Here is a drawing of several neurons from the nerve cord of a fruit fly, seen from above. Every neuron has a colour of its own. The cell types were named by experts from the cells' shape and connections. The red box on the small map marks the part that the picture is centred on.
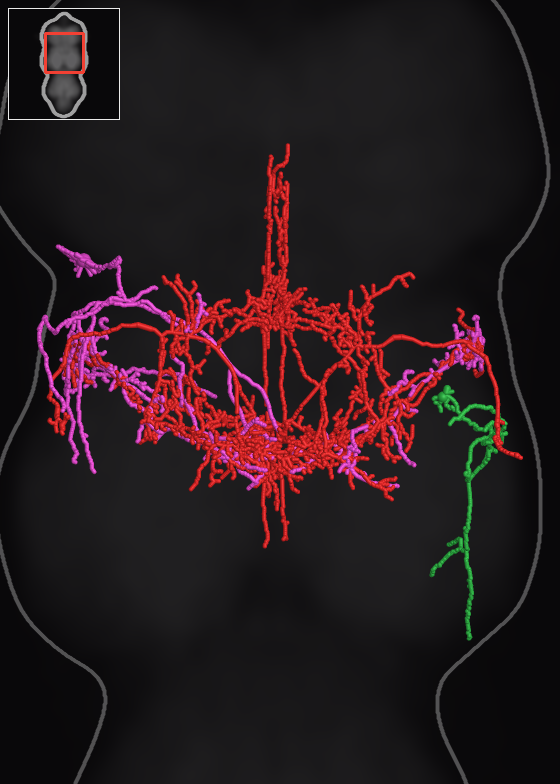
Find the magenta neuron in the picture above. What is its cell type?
MNxm01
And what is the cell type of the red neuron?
mesVUM-MJ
